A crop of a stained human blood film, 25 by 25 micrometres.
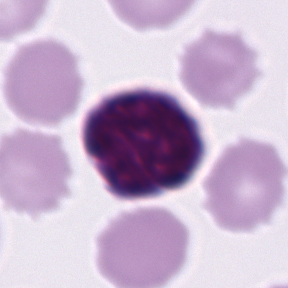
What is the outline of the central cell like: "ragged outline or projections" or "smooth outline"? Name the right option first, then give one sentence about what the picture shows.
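Smooth outline. The cell outline is smooth, without hair-like projections.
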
